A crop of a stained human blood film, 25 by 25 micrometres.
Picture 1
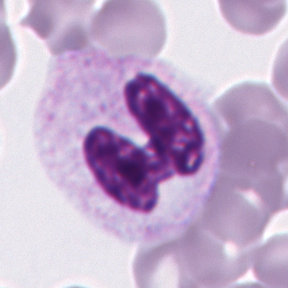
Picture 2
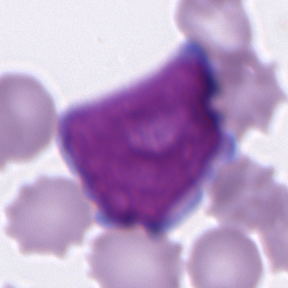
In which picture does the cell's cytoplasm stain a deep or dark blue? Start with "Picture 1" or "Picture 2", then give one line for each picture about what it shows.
Picture 2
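What picture 1 shows: The cytoplasm is abundant and pale pink.
What picture 2 shows: The thin rim of cytoplasm is deep blue.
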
